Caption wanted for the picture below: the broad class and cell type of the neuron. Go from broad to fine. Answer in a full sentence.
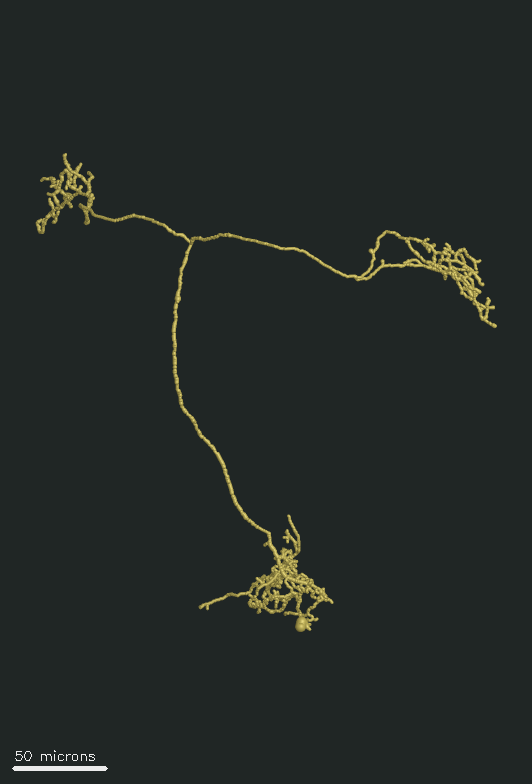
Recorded: A central-brain intrinsic neuron, type GNG489.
